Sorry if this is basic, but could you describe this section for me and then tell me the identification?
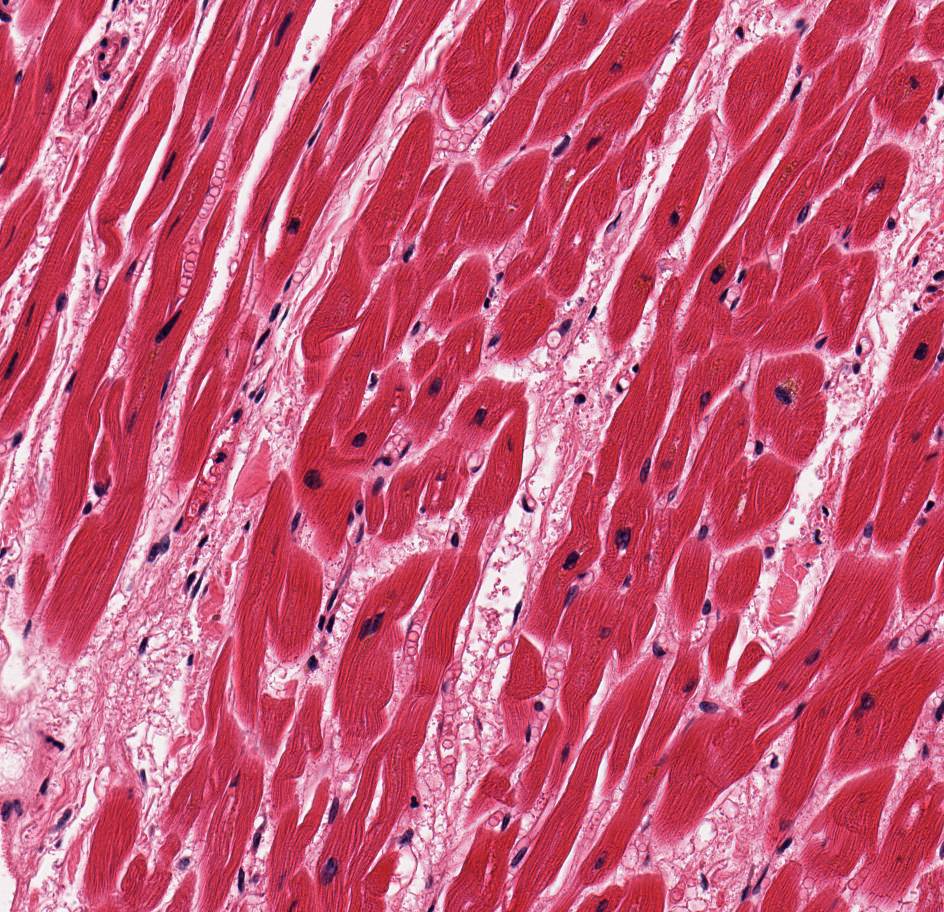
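Muscle fibres fill the field diagonally, lower left to upper right. They branch and join neighbouring fibres instead of lying as separate parallel cylinders. Cytoplasm is deeply eosinophilic, with fine longitudinal fibrillar streaks. Small golden-brown granules sit at the poles of some central nuclei, as in a fibre right of centre. This is the left ventricle of the heart.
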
